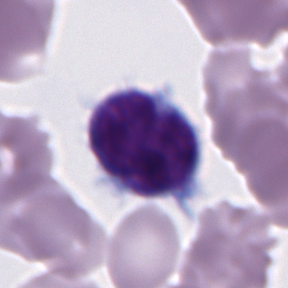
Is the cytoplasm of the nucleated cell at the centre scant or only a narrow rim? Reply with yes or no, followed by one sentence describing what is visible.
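Yes. The nucleus fills almost the whole cell.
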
